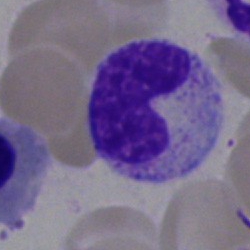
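Band neutrophil with a round, smooth outline, in the middle of the field. Its kidney-shaped nucleus has a deep notch opening toward the right. Dark purple chromatin lies in coarse clumps broken by paler patches. No nucleoli are visible.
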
